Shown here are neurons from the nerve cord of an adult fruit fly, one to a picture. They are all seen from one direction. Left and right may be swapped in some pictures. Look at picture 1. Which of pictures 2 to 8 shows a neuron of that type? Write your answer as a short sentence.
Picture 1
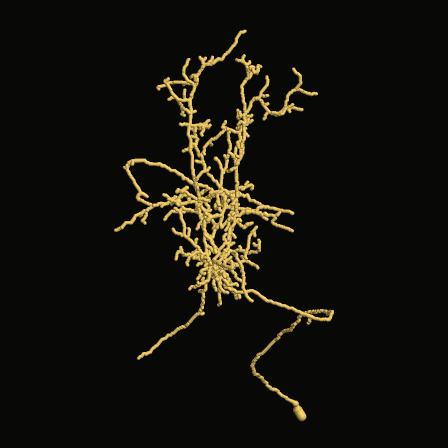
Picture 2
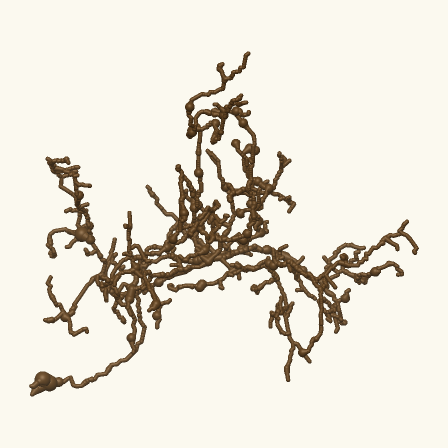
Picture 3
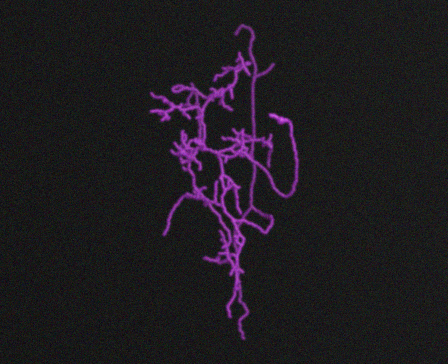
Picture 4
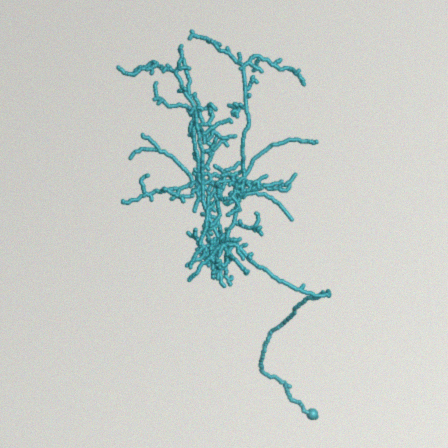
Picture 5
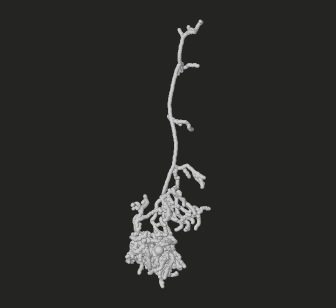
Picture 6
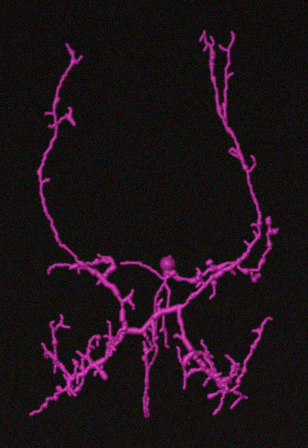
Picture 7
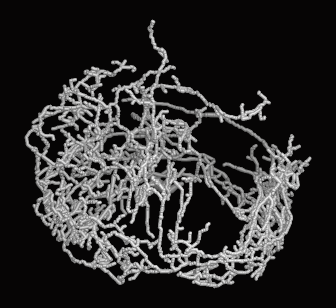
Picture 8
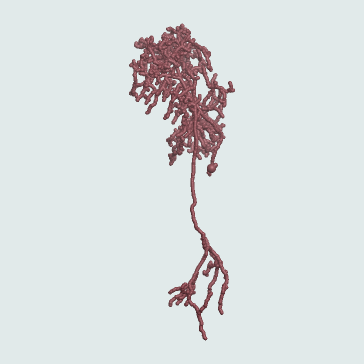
Picture 4 shows a neuron of the same cell type.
